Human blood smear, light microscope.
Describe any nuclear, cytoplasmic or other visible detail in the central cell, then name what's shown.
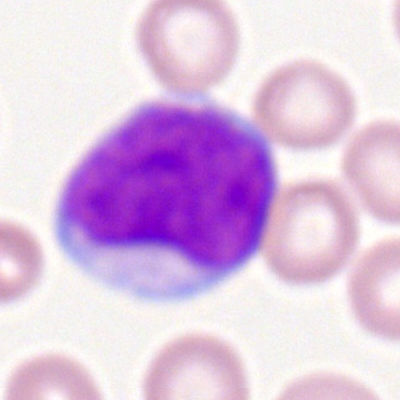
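Roughly round in outline, the cell has a smooth margin. Its nucleus occupies most of the cell. The cytoplasm is pale blue, with no granules visible. This is a myeloblast.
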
